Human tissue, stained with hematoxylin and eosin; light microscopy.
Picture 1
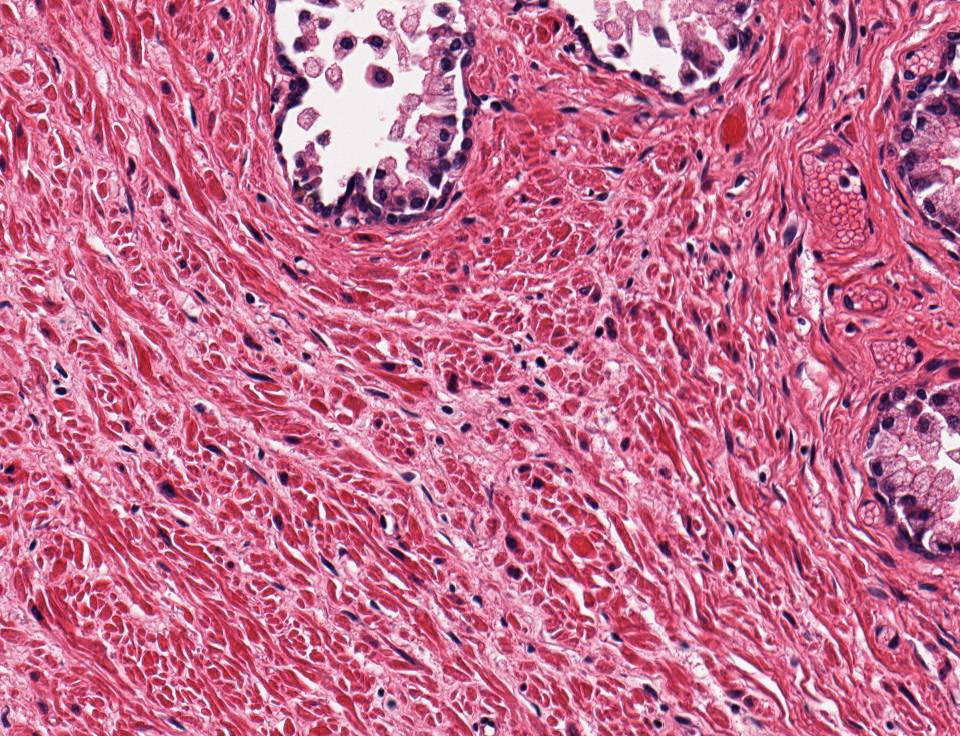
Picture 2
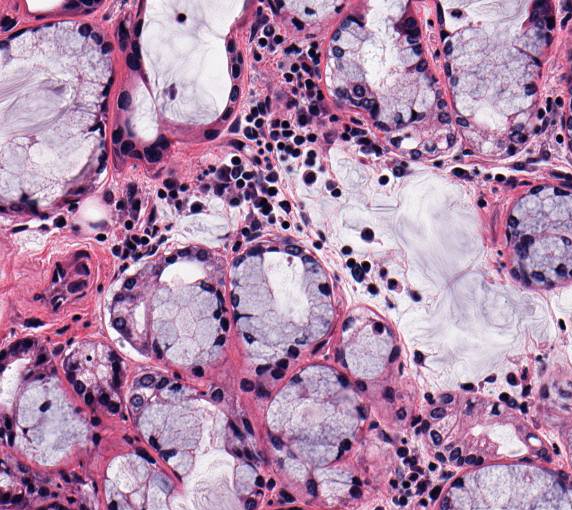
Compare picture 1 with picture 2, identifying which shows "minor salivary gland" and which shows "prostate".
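Picture 1 shows prostate, and picture 2 shows minor salivary gland. In picture 1, dense smooth muscle stroma fills most of the field, with glandular spaces only along the top and right edges. The smooth muscle cells form interlacing bundles, many cut across as small rounded pink profiles and others cut lengthwise. Nuclei in this stroma are small, dark and scattered, some elongated, some round. Clusters of cells with pale, bubbly, vacuolated cytoplasm lie at its right edge. In picture 2, the gland cells have abundant pale, foamy grey-lavender cytoplasm typical of mucous cells, with small, dark nuclei flattened against the outer edge of each cluster. Wavy pink collagen fibres wrap around each cluster in the connective tissue between the glands. No fat cells are present anywhere in picture 2.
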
